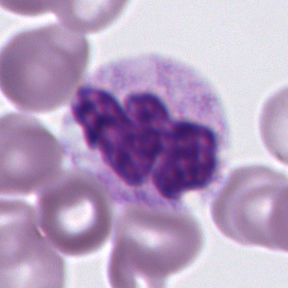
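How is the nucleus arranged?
It is divided into several lobes, joined in a row across the cell.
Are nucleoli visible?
No, none can be seen.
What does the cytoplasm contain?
Fine, small pink-violet granules, scattered evenly.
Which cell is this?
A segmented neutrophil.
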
